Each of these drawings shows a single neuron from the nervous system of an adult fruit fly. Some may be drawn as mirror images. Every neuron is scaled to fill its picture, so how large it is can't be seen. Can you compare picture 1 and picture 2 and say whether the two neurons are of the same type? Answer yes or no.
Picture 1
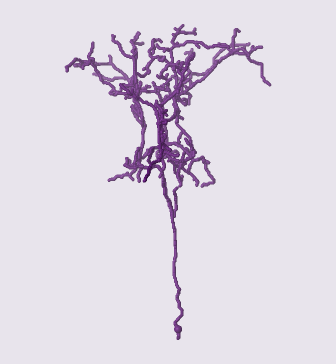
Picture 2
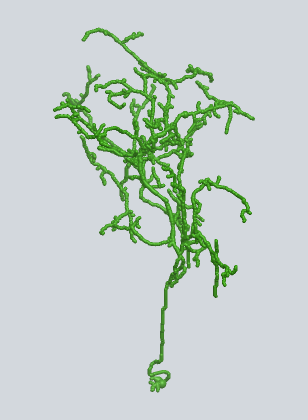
yes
